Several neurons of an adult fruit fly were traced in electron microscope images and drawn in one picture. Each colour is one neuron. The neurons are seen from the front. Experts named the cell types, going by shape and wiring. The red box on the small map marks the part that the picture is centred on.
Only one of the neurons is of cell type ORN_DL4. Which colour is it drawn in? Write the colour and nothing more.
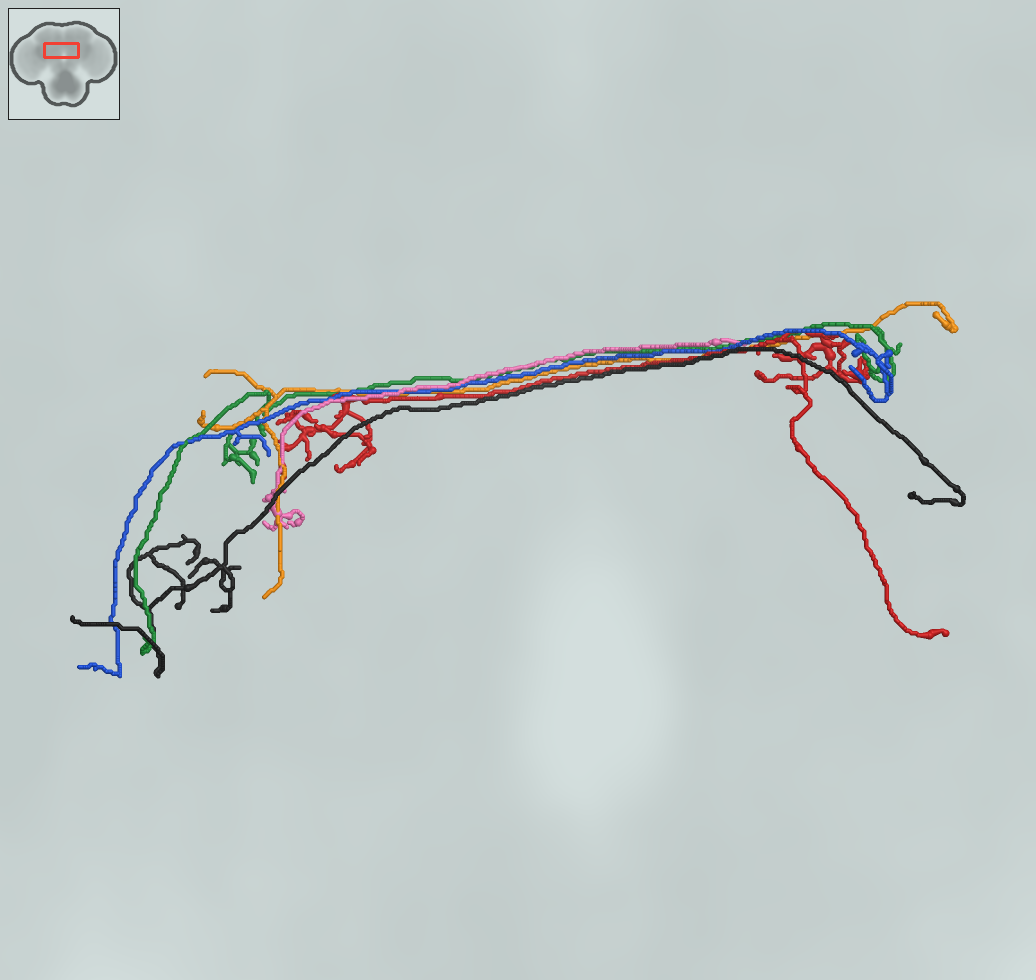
green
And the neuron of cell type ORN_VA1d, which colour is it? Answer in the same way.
black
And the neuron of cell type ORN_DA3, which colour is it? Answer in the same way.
blue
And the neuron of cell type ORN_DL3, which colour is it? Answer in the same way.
orange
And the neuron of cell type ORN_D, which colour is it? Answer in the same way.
red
